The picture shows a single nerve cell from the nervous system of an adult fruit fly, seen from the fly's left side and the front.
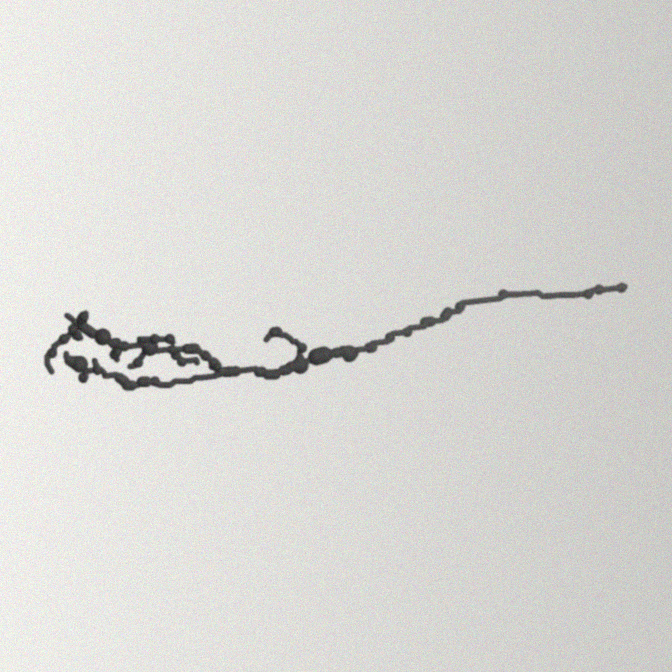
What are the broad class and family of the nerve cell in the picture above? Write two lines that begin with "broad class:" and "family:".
broad class: sensory neuron entering the nerve cord
family: class mechanosensory tactile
